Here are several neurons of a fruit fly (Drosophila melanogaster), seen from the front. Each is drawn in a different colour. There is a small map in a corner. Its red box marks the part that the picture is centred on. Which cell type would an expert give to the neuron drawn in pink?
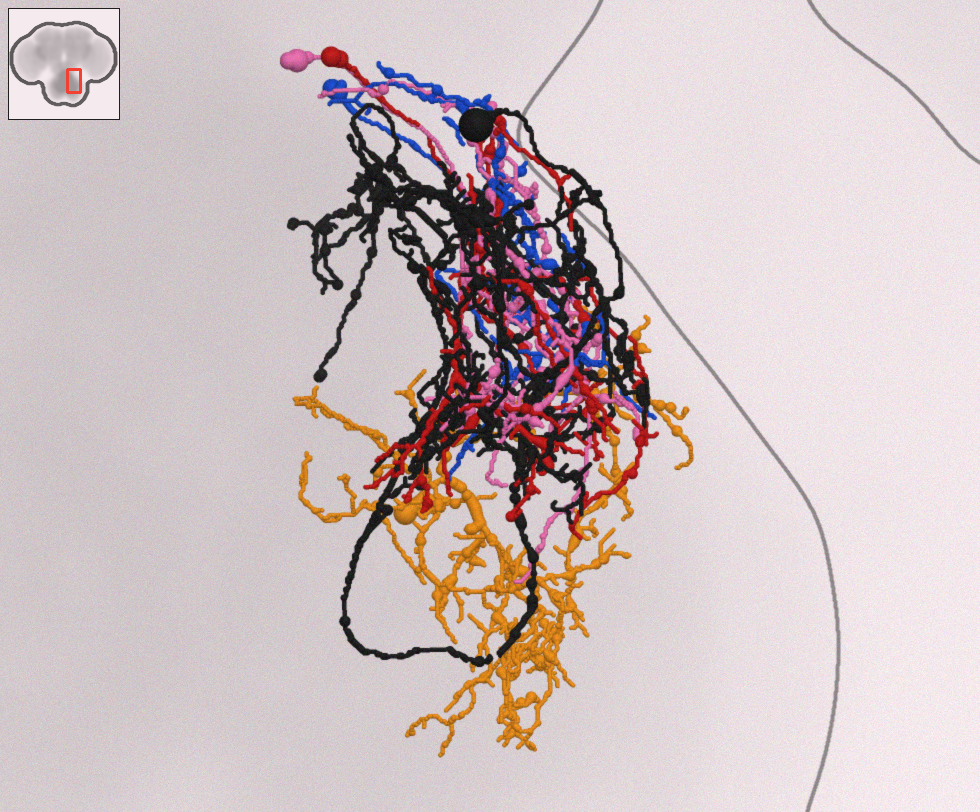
IN11B021_c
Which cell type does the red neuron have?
IN11B019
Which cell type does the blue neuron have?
IN11B021_b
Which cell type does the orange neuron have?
IN21A047_a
